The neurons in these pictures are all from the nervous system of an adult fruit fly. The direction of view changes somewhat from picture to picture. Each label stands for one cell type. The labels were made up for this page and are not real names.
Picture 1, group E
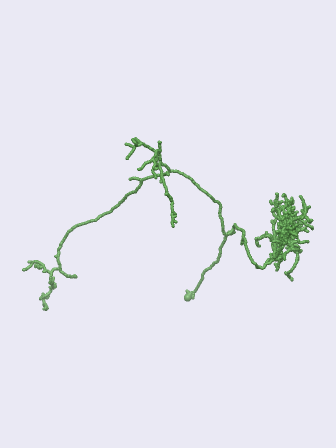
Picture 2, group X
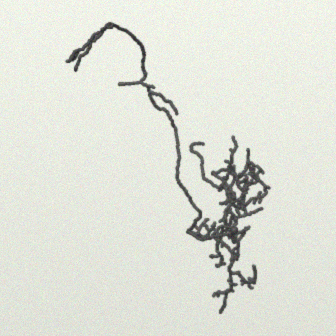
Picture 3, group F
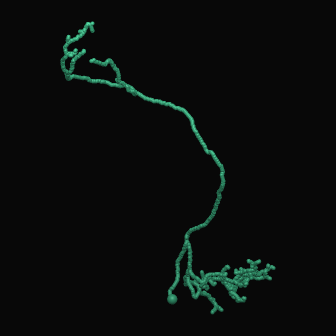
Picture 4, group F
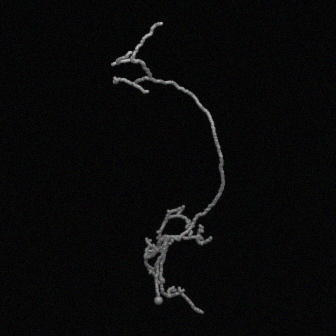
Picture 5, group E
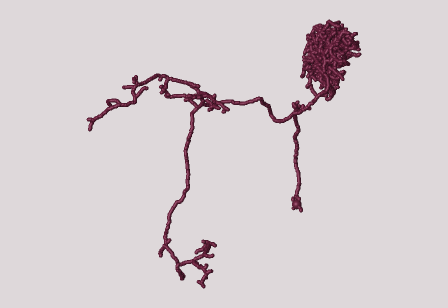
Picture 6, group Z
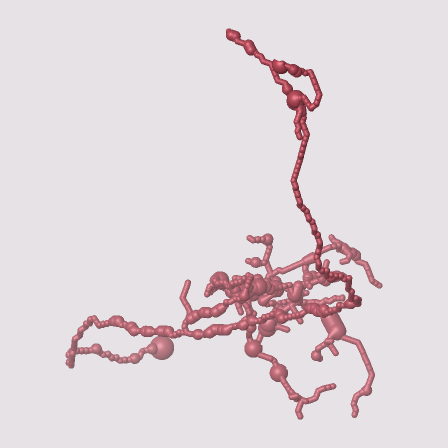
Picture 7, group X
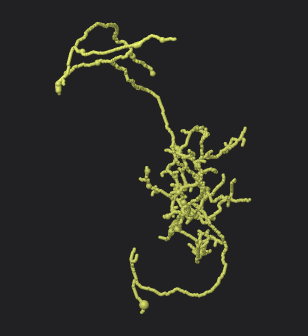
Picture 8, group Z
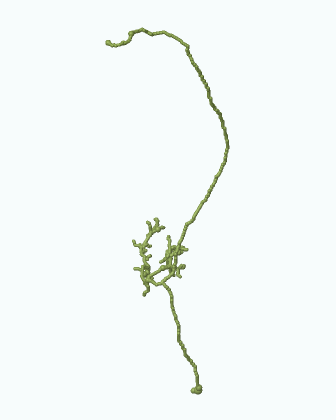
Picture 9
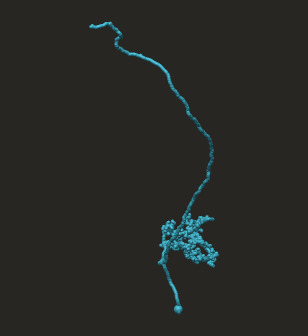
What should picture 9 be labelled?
group Z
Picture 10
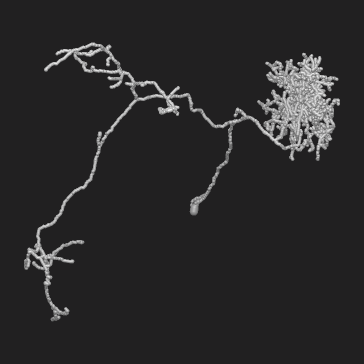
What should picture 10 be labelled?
group E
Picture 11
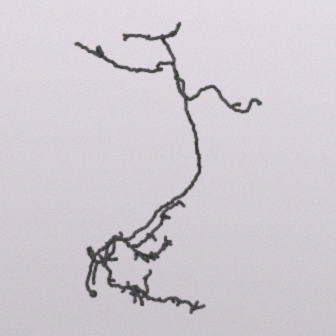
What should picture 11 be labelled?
group F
